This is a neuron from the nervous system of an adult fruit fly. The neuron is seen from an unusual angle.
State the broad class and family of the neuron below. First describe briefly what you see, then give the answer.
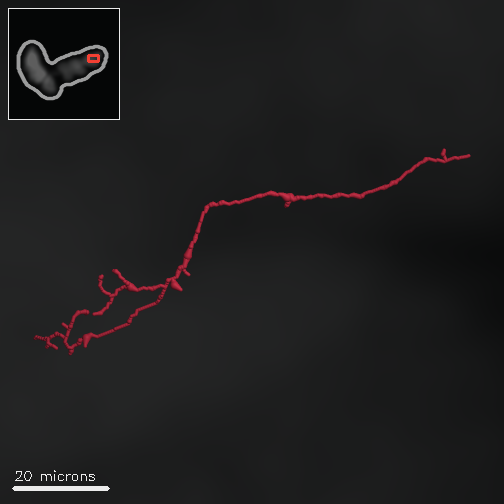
No cell body is drawn. From left to right in the picture it spans about 95 microns. This is a sensory neuron entering the nerve cord. Its family is called class mechanosensory tactile.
